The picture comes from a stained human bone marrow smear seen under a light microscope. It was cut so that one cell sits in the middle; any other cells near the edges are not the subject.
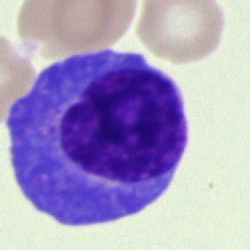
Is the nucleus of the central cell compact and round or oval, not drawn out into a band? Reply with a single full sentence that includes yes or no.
Yes, the nucleus takes the form of a single compact round or oval mass.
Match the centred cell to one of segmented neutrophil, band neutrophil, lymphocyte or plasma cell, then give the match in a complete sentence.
In the middle of this smear crop is a plasma cell.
